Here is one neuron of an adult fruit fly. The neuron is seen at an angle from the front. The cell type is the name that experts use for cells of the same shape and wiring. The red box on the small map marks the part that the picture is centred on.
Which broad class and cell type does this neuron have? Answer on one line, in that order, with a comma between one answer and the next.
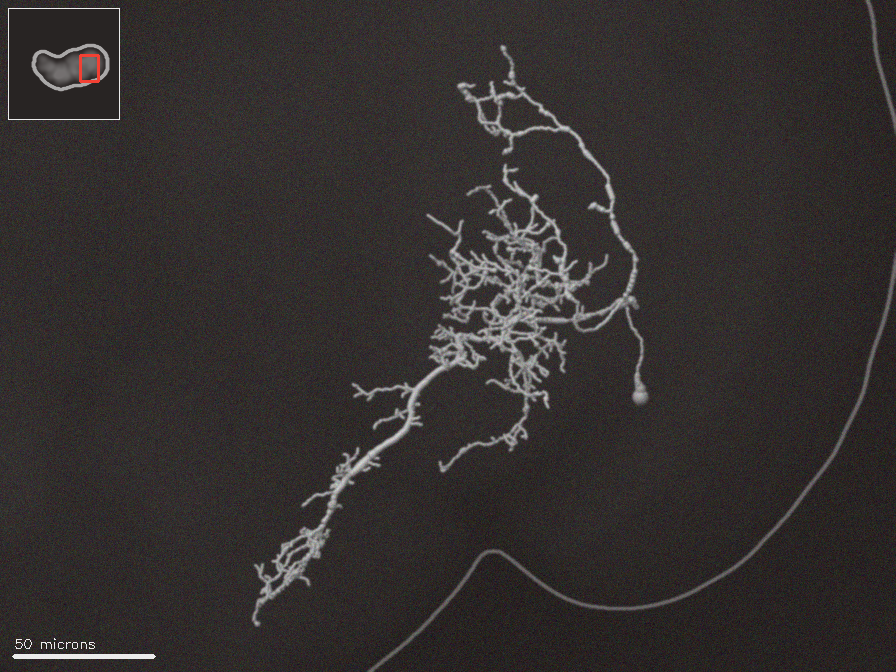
central-brain intrinsic neuron, WED060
